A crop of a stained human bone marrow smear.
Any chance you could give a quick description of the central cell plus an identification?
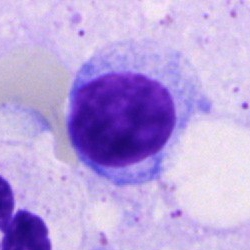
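The cell has a roughly round outline, with its nucleus off-centre towards the left. The chromatin is dense and dark purple, in coarse clumps, and the cytoplasm is pale blue. This is a lymphocyte.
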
